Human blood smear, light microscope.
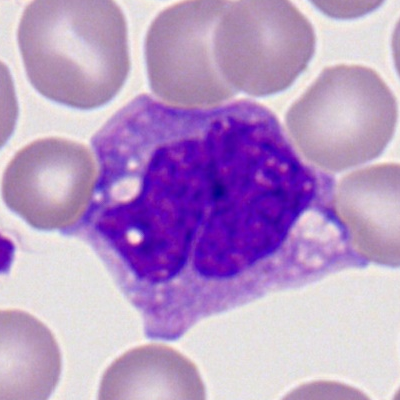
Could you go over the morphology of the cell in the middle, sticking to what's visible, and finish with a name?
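Start with the nucleus: a deep vertical cleft splits it into two halves. Now look at the cytoplasm, which is a pale greyish-lilac. Fine lilac granules are dusted through it. Against the left side of the nucleus, a clear vacuole sits in the cytoplasm. This cell is a monocyte.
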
